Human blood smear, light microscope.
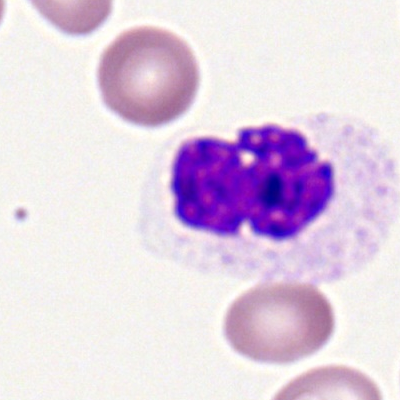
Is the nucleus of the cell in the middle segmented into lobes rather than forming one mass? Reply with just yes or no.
Yes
